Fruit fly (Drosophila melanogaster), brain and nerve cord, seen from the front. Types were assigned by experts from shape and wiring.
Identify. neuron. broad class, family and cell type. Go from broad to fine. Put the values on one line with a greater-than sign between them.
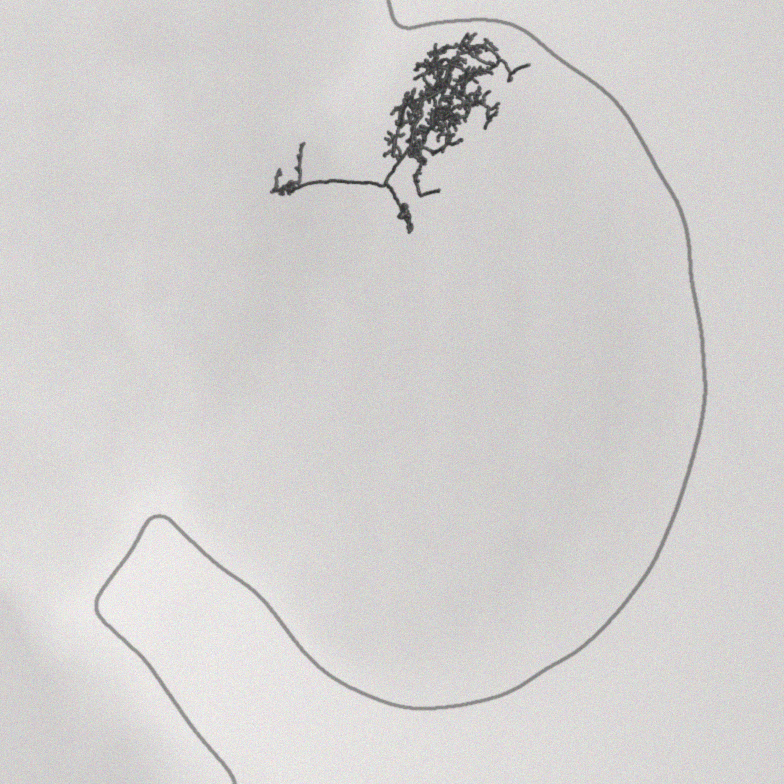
optic-lobe intrinsic neuron > MeLo > MeLo1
